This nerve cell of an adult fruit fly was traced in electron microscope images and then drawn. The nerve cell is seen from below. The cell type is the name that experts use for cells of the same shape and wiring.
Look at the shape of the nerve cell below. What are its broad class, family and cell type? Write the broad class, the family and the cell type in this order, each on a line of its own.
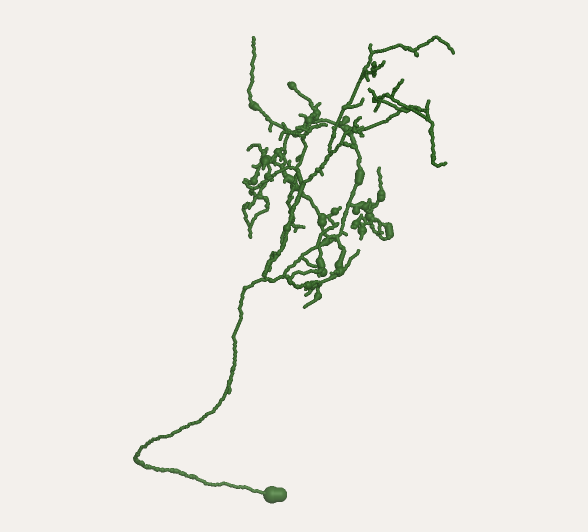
central-brain intrinsic neuron
hemilineage SLPad1_posterior
CB3396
